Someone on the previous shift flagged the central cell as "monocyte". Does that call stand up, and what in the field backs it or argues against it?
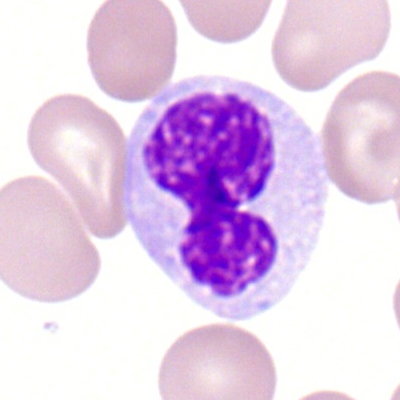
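Monocyte is the right name for this cell, and myeloblast matches less well.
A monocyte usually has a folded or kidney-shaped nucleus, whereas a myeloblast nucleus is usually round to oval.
Here the nucleus has an upper lobe larger than its lower lobe, which sides with monocyte rather than myeloblast.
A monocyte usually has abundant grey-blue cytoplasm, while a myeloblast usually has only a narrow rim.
The cytoplasm of this cell is pale blue-grey, in line with monocyte.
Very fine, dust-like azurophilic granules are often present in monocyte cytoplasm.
Only fine, faint granules show in this cytoplasm, which fits monocyte. The outline is a smooth, rounded oval, the chromatin is coarsely clumped with paler gaps between dark purple masses, and no vacuoles are seen.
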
